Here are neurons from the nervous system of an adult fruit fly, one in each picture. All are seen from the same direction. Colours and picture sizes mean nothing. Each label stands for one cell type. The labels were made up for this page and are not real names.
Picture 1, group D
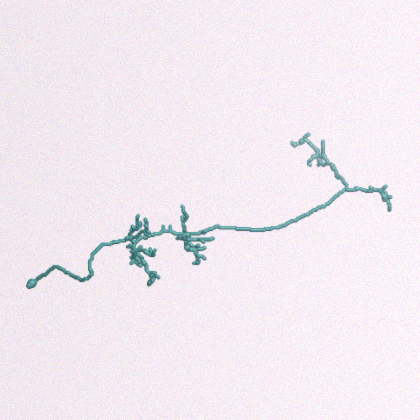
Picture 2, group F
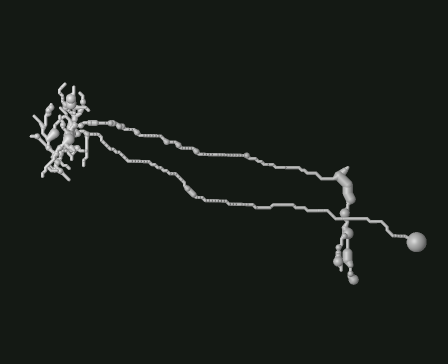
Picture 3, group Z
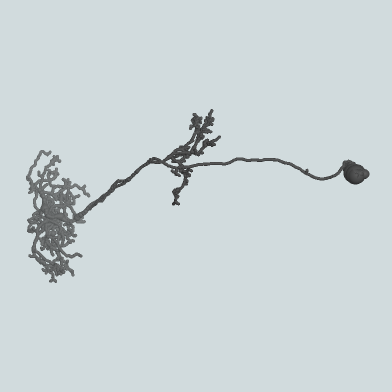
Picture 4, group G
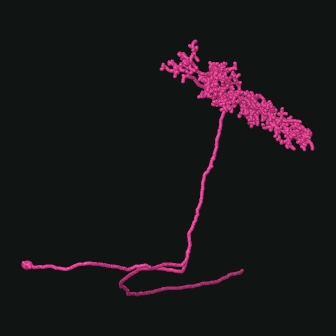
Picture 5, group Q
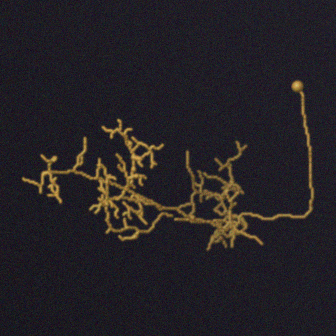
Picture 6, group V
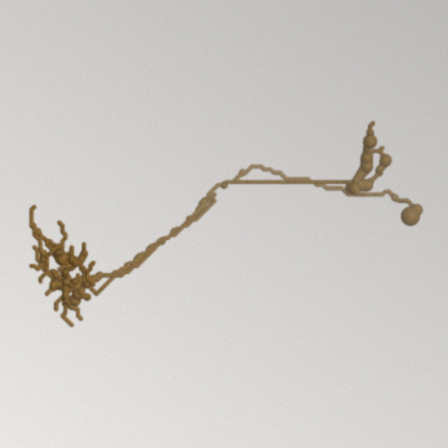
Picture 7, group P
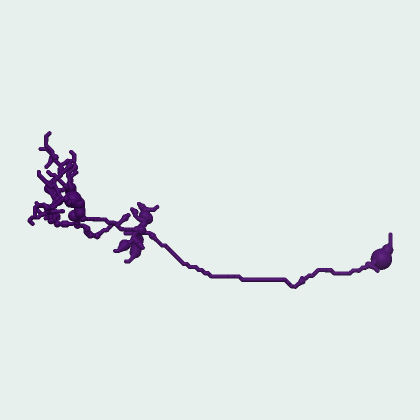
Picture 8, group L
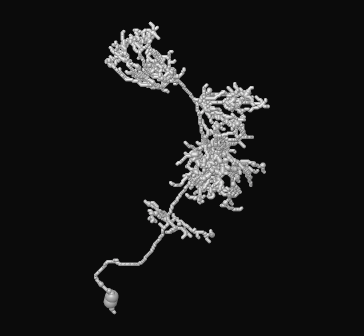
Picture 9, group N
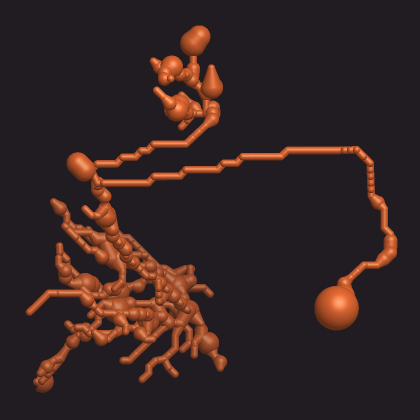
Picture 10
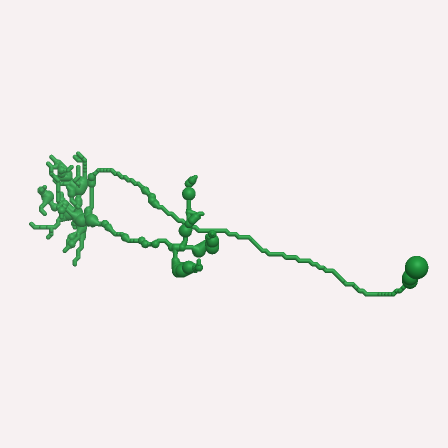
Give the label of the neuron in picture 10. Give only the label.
group P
